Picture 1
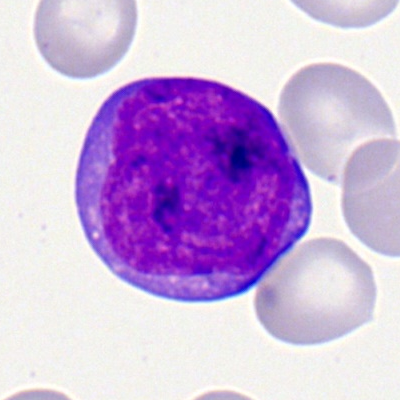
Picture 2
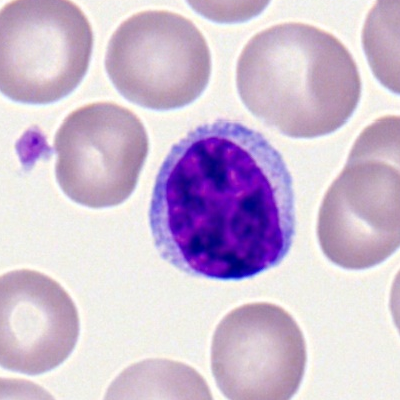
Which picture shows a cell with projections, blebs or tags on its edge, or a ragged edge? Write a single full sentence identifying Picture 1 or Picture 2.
The cell in Picture 2 has a rough outline.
